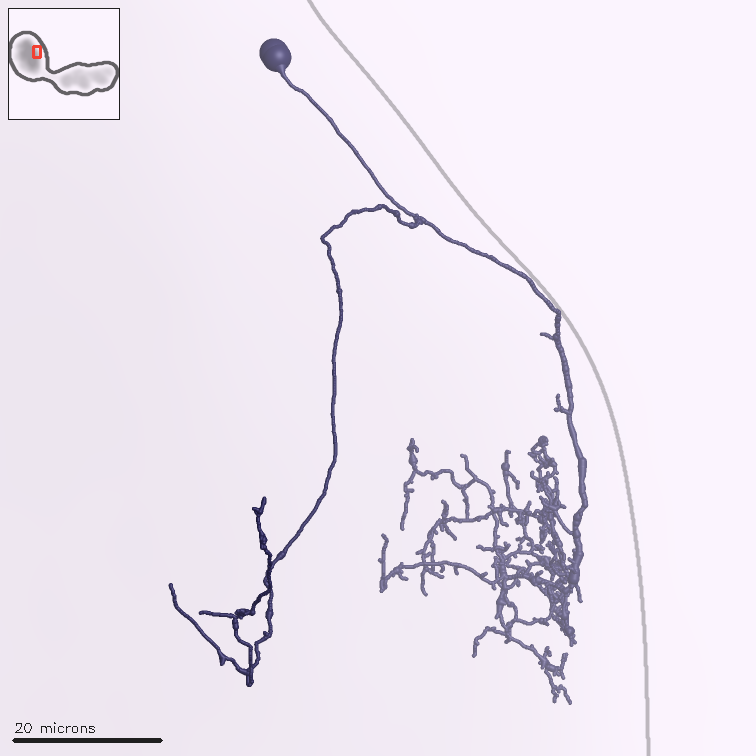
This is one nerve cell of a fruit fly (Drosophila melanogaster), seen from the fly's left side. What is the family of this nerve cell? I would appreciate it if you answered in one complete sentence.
The family grouping of the nerve cell is LPT.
